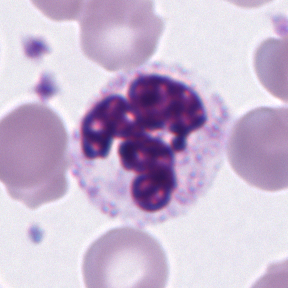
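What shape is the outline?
Round and smooth.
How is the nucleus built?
Split into four or more lobes joined by narrow strands.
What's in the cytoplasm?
Fine pinkish-violet granules scattered through it, and no vacuoles.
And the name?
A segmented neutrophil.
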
